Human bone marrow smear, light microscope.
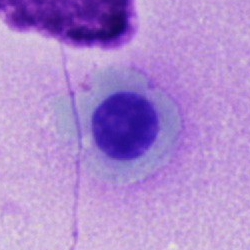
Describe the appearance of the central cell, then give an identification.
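Broad bulging lobes of cytoplasm give this cell an irregular outline. The cytoplasm is pale greyish-blue, and no granules are visible in it. The chromatin is dark purple and dense, with only faint lighter patches. The cell is an erythroblast.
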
